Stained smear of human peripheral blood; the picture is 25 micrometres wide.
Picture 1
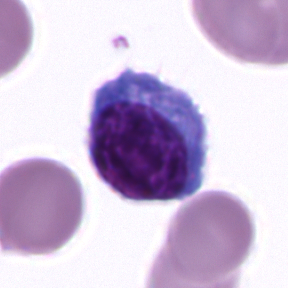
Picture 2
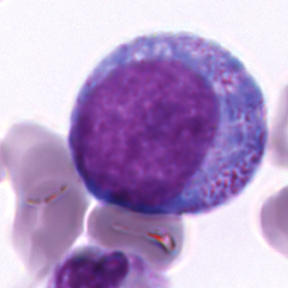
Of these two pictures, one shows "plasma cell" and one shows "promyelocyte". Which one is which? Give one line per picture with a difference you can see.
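Picture 1 shows a plasma cell: The cell's border is irregular and ragged rather than smoothly round.
Picture 2 shows a promyelocyte: The outline of the cell is round and smooth.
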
